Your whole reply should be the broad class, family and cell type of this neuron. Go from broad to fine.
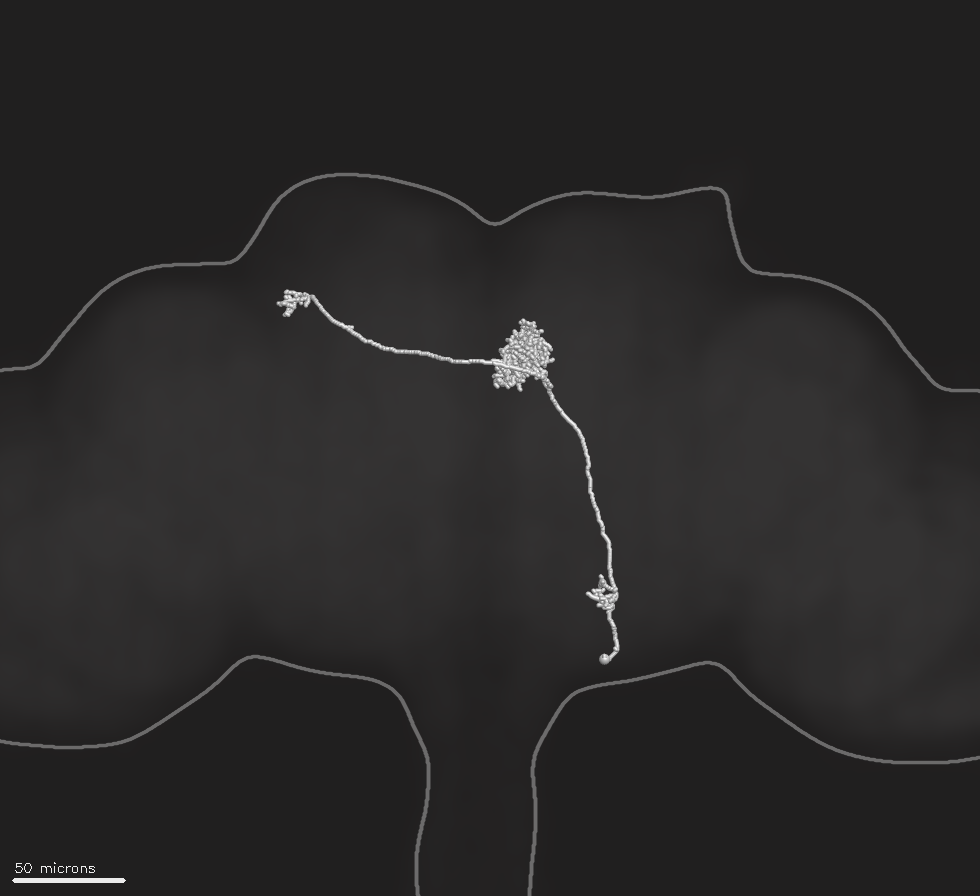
central-brain intrinsic neuron; class CX; EPG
